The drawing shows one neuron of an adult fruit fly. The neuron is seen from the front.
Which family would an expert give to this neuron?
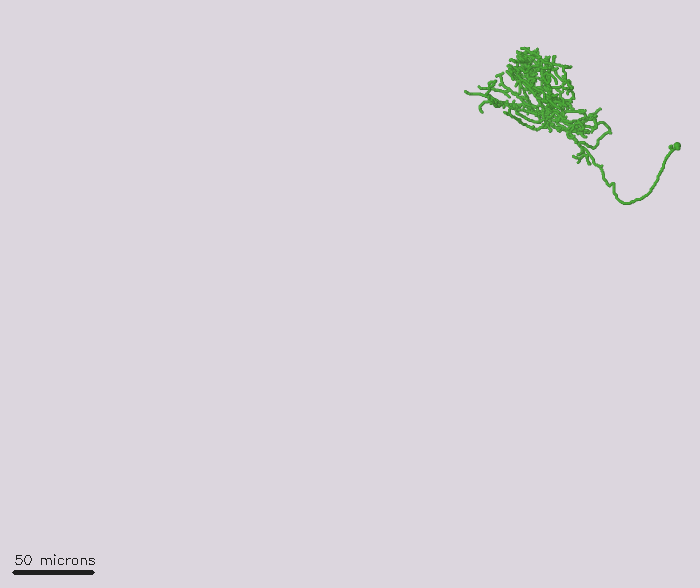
LHAV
